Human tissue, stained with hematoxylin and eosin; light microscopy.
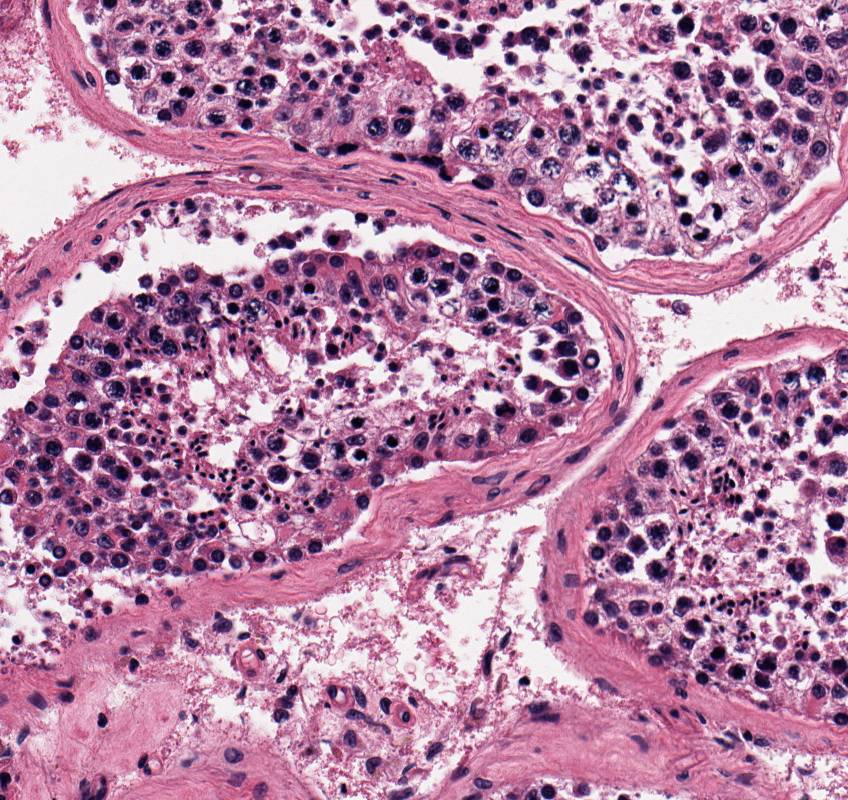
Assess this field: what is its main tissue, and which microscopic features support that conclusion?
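Shown here is the seminiferous tubule. Many cells inside the tubules are large and round, with round nuclei of coarse, dark, clumped chromatin.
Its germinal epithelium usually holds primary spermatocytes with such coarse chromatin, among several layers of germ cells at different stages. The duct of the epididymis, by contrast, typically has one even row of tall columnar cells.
Each tubule is bounded by a thick band of pink fibrous tissue, its flattened nuclei running parallel to the tubule outline. Small, dense, very dark round nuclei cluster toward the centre of the middle tubule.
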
